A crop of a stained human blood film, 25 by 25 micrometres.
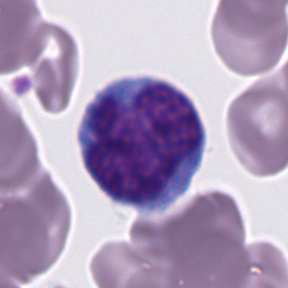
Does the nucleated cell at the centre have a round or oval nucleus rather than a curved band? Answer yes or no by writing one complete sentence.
Yes, a round or oval nucleus, compact and not band-shaped, is present in the cell.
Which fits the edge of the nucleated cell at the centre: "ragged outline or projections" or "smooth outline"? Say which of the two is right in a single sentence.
This cell has a smooth edge with no projections, blebs or tags.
